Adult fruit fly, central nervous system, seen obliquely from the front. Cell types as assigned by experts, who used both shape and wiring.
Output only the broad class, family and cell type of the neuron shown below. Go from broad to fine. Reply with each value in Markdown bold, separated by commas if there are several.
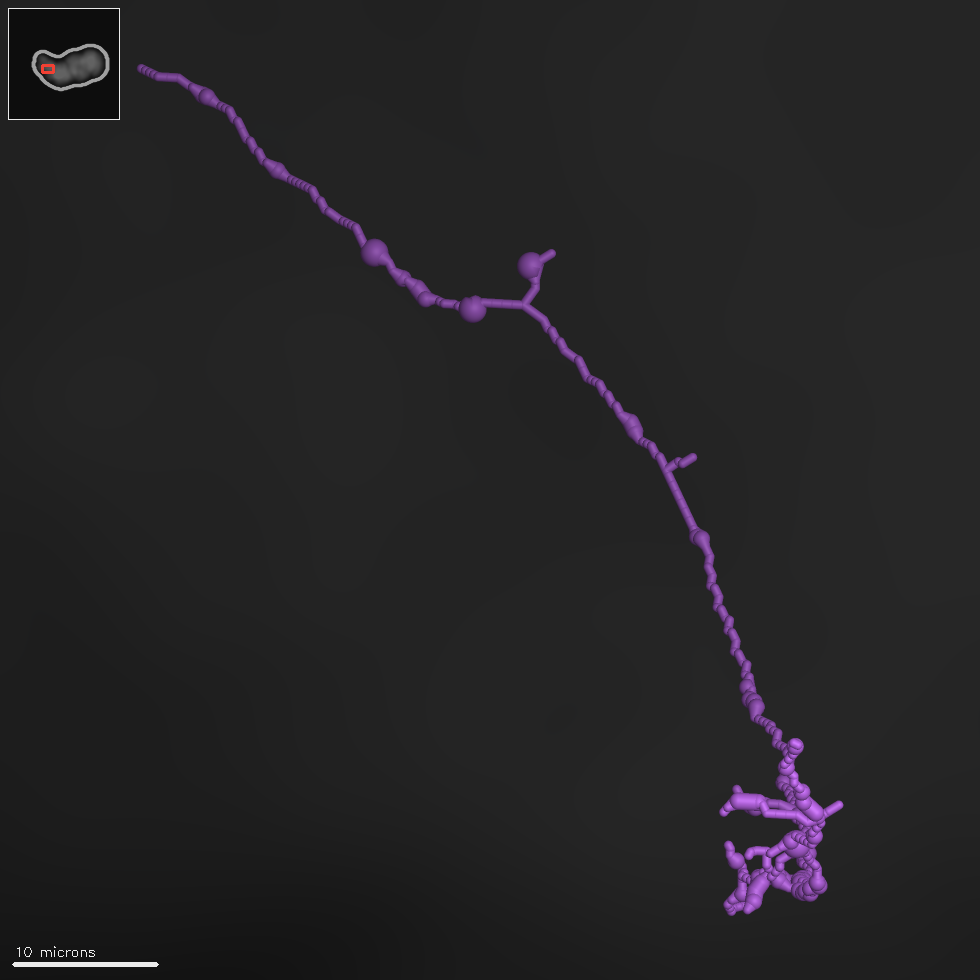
**sensory neuron entering the nerve cord**, **class mechanosensory tactile**, **SNta31**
